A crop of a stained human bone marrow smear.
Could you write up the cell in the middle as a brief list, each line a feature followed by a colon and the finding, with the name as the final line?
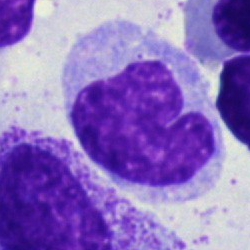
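Nucleus: deeply indented, the notch opening toward the right, it seems.
Cytoplasm: a moderate rim, pale grey-blue, around the nucleus.
Vacuoles: none that I can see.
Shape: rounded, smooth outline.
Name: so, a monocyte.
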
